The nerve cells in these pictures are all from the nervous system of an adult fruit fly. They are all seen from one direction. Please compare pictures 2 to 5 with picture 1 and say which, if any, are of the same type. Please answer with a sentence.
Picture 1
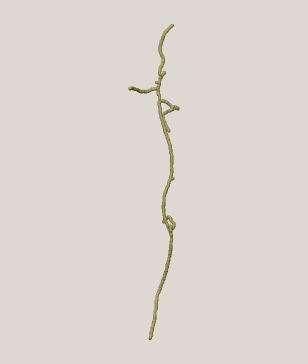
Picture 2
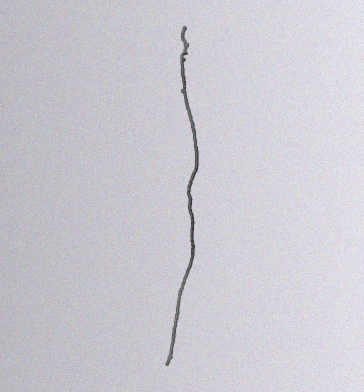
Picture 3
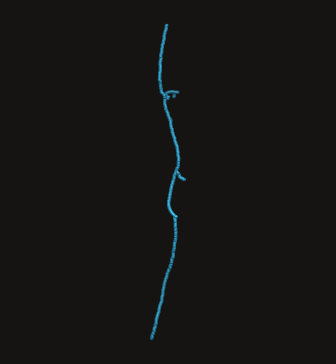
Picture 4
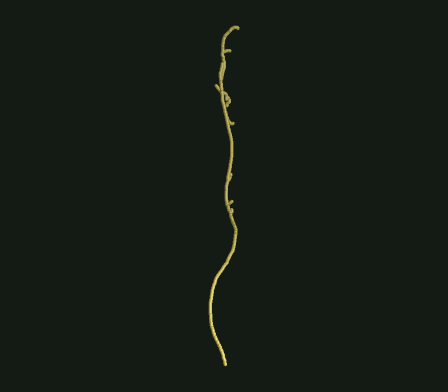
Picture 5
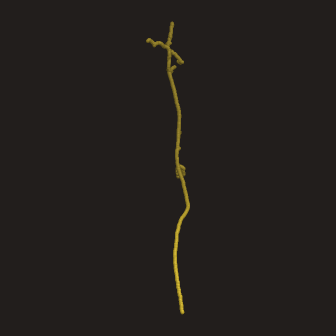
Picture 2 and picture 3 are of the same cell type.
